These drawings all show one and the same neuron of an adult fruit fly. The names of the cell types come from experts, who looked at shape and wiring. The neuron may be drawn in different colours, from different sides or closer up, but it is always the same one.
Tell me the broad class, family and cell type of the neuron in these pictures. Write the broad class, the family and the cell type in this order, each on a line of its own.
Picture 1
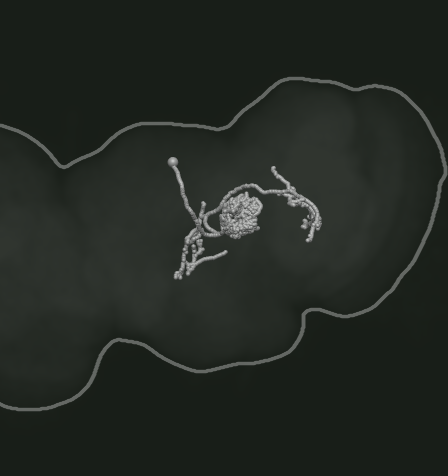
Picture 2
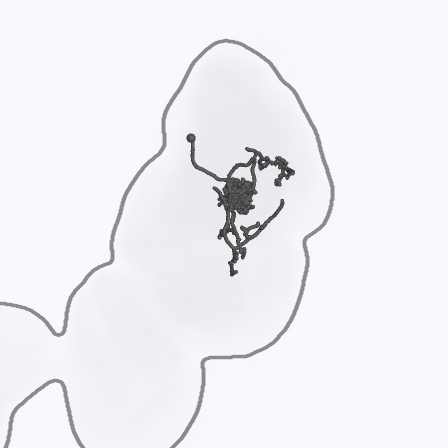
central-brain intrinsic neuron
class CX
ExR7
